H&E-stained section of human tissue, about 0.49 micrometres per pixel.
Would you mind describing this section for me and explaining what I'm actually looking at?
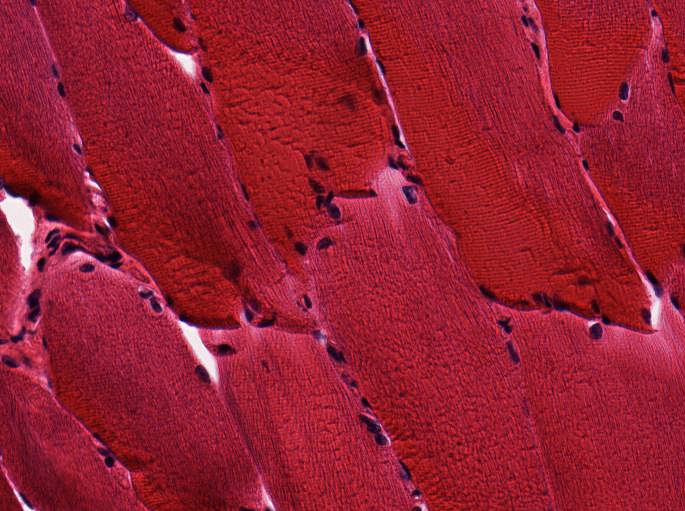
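Broad muscle fibres, closely packed and lying side by side in parallel, fill the field. They run obliquely from the upper left toward the lower right. Their cytoplasm stains deep red throughout, and the nuclei are small, dark-staining and oval to elongated. The tissue shown is skeletal muscle.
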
